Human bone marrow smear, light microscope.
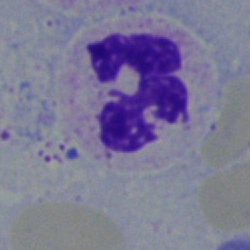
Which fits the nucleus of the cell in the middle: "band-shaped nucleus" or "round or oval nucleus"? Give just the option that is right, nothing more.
Band-shaped nucleus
